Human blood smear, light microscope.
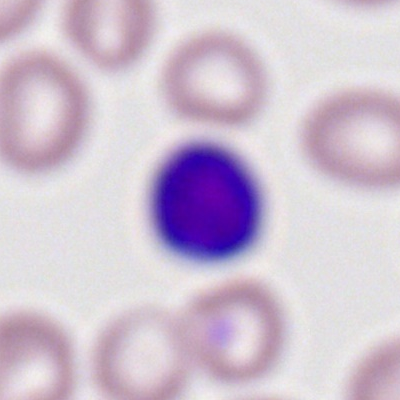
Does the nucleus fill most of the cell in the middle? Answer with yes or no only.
Yes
